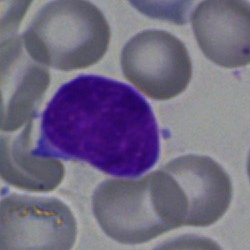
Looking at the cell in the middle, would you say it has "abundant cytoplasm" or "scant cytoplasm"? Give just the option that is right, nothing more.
Scant cytoplasm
